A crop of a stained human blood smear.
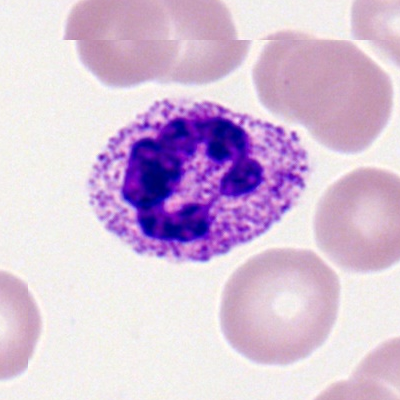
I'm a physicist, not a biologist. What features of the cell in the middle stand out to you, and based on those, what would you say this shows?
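Look at the outline first: it's roughly oval. The nuclear lobes sit in a ring around a central patch of cytoplasm, and I can't make out any nucleoli in the nucleus. Many small purple granules fill that cytoplasm. This one is a segmented neutrophil.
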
